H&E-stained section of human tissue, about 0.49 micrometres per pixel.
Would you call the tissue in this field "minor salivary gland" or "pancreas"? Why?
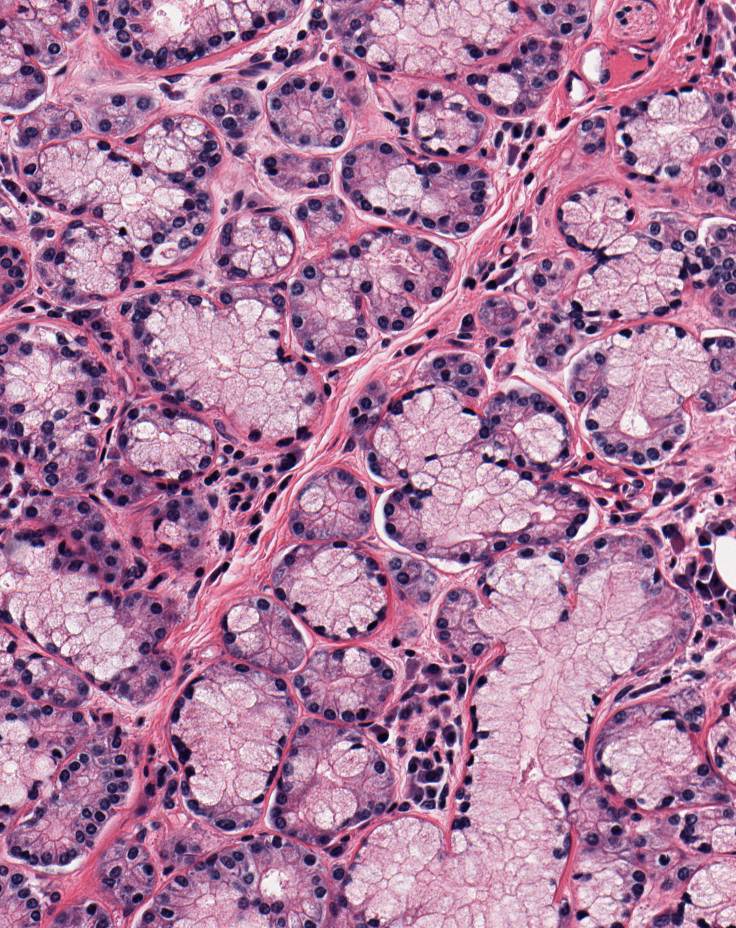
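This is minor salivary gland. The field is packed with rounded glandular units between thin pink fibrous septa.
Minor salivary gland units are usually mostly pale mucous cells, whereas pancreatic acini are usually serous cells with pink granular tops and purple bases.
Here most gland cells look pale, foamy and finely vacuolated, with small dark nuclei flattened against the cell base, so they match mucous cells rather than serous acini.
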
